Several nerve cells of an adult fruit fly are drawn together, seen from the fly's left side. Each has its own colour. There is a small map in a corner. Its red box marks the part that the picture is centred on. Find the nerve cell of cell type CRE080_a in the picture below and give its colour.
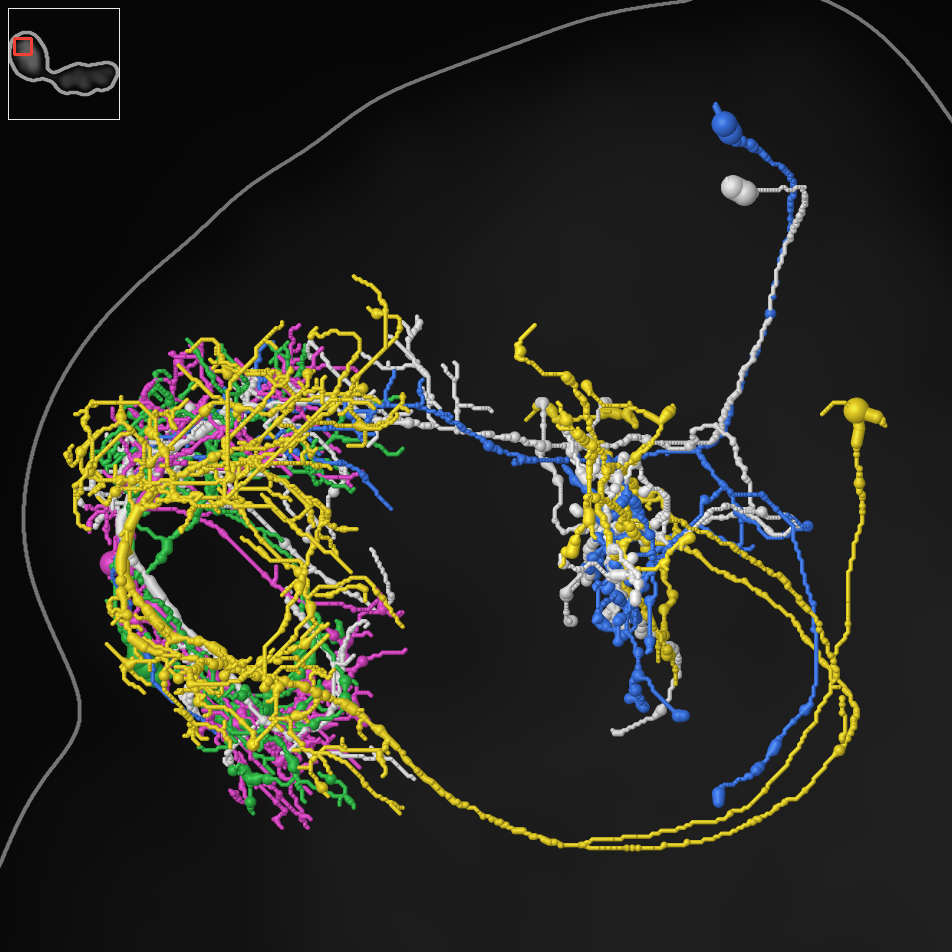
yellow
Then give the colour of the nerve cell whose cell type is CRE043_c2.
magenta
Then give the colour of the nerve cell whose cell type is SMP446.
blue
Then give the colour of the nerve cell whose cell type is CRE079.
white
